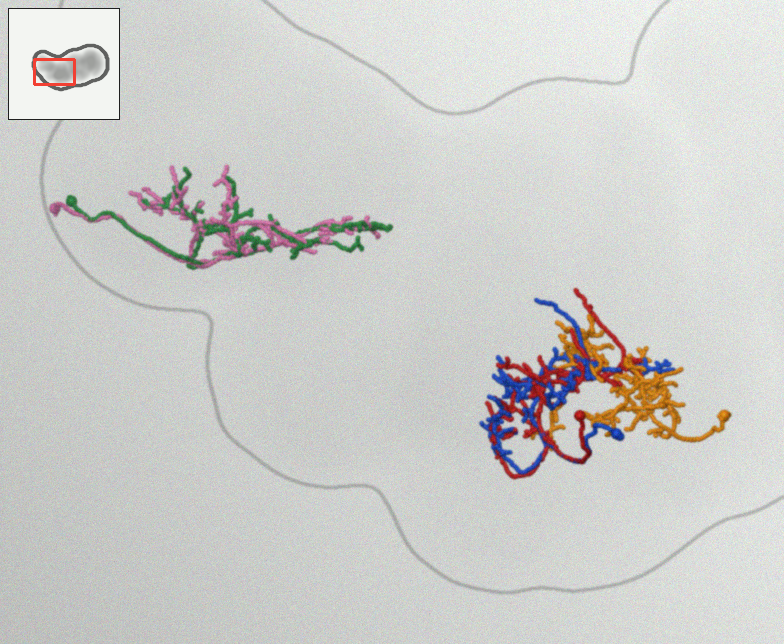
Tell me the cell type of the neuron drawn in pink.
IN09A064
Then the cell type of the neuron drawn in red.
IN09A054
